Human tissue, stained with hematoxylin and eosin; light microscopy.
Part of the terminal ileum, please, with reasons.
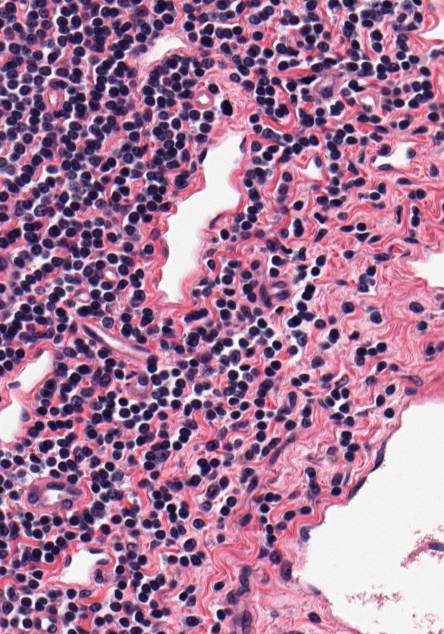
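Tissue shown: lymphoid tissue. Densely packed small round cells fill most of the field, most heavily on the left and above, and most are lymphocytes with small, round, dark nuclei and scant cytoplasm.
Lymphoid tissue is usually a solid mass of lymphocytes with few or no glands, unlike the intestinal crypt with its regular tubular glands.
No glands or surface epithelium are present. The cells lie in an even sheet without pale nodular centres.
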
